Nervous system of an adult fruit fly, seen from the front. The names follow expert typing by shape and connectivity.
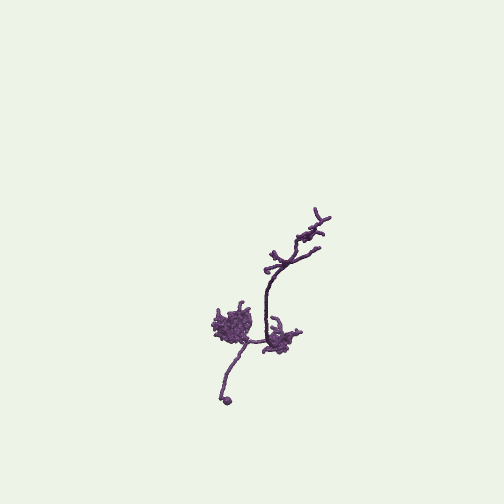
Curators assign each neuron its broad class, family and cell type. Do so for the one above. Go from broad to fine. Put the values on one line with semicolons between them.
ascending neuron; hemilineage 07B; AN07B021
